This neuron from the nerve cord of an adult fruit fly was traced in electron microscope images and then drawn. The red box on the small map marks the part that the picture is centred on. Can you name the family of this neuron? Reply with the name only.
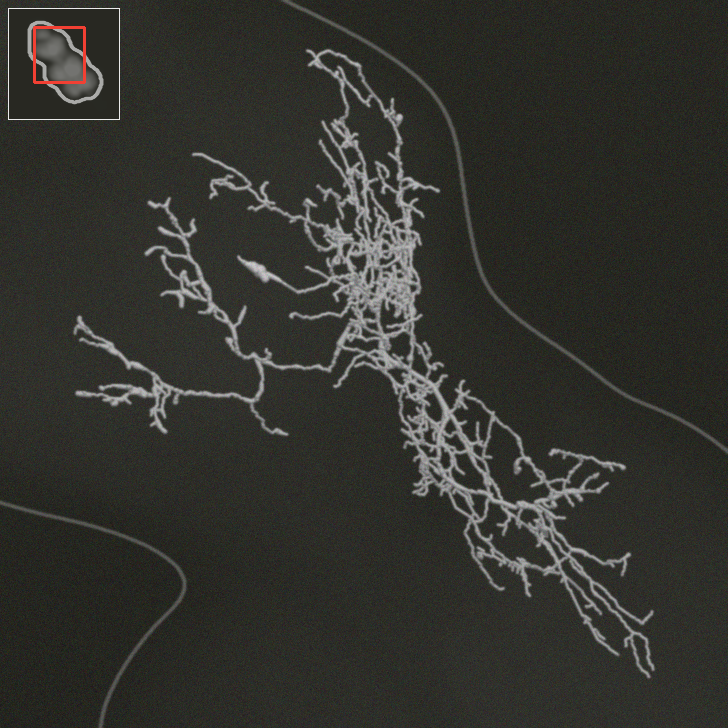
hemilineage 14B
